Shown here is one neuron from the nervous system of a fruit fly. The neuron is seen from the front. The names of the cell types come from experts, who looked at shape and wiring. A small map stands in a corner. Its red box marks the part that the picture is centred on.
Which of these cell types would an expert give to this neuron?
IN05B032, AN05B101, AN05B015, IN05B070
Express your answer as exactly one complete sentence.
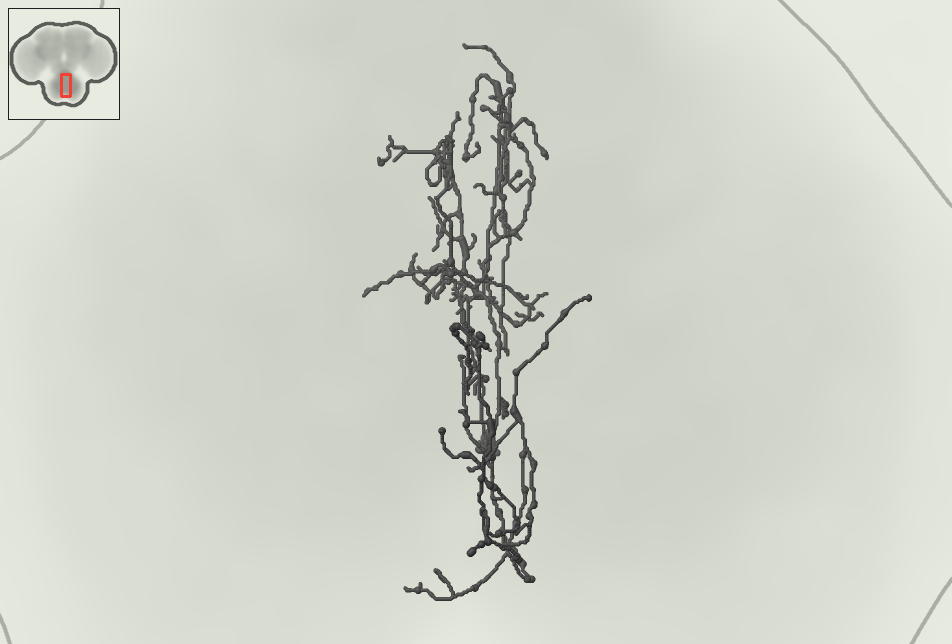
The cell type name for this neuron is IN05B070.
